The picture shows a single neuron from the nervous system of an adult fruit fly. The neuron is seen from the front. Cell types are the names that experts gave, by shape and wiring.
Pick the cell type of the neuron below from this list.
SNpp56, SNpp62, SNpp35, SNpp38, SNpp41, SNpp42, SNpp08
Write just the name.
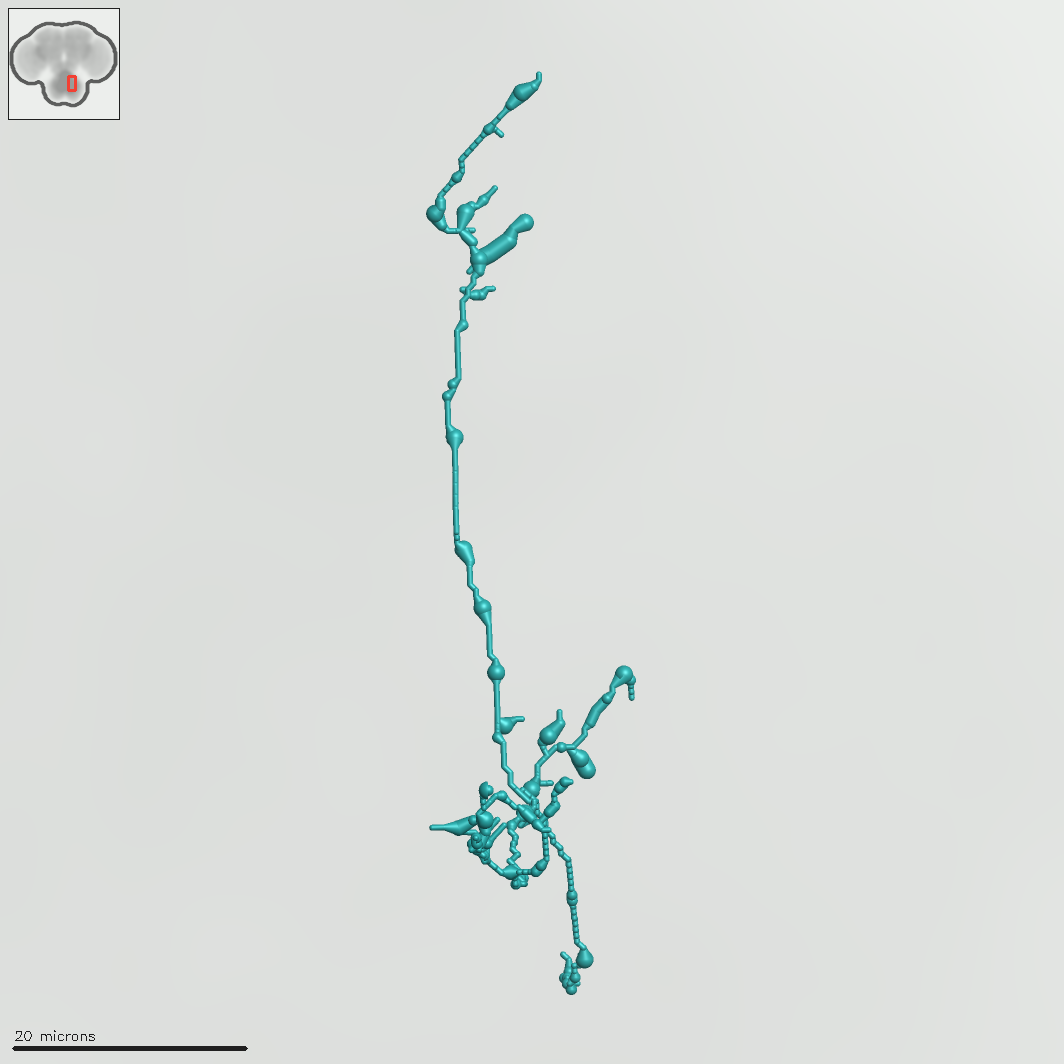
SNpp41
